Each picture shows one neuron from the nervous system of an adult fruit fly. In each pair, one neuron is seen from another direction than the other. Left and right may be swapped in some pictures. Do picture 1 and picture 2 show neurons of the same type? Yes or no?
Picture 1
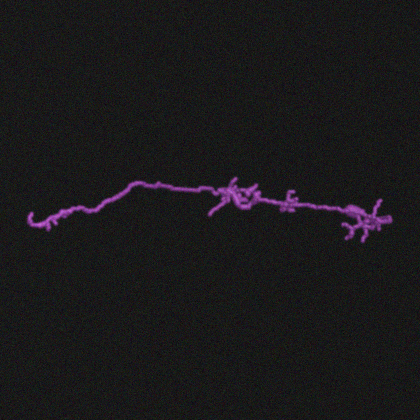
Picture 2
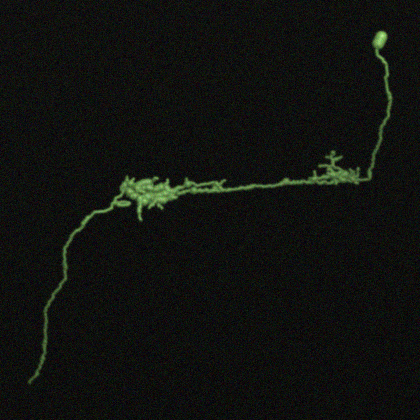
yes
